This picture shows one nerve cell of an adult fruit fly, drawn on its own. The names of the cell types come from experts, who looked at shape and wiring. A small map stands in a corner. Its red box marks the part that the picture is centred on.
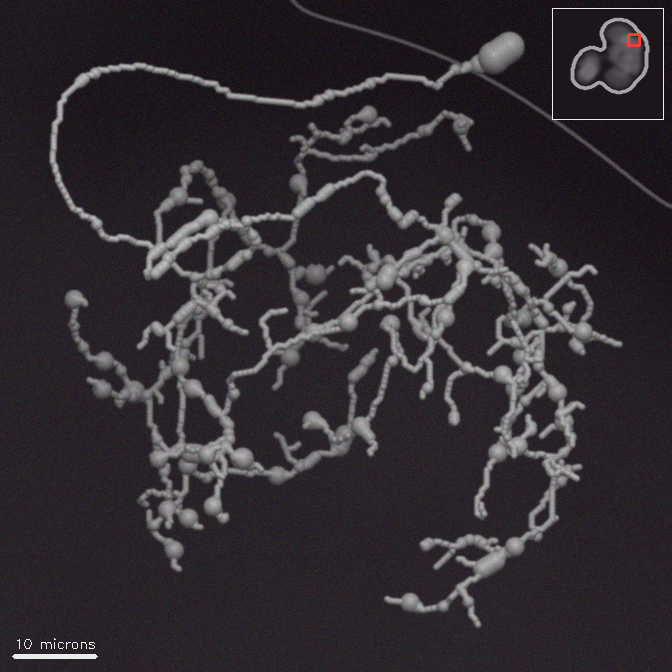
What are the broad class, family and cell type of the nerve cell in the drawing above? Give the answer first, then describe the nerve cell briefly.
This is a central-brain intrinsic neuron. Its family is hemilineage LHl1. Its cell type is CB2038. The cell body is at the upper right of the picture. From top to bottom in the picture it spans about 70 microns. Dozens of branch ends can be seen.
